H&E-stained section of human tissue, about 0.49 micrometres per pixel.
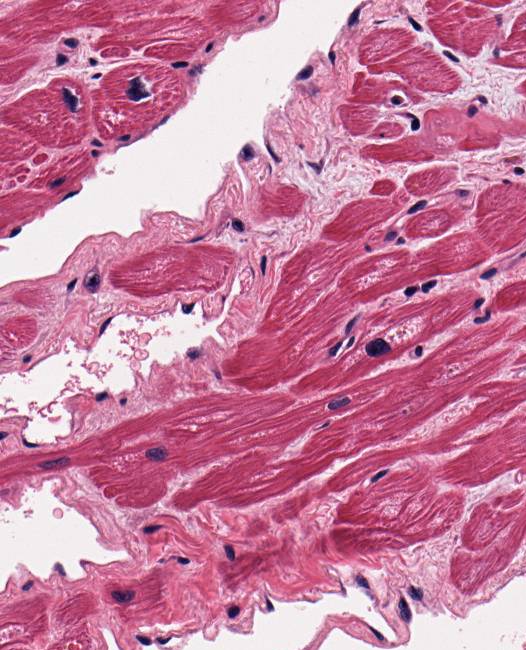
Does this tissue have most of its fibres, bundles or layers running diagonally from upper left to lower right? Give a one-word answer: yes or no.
No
